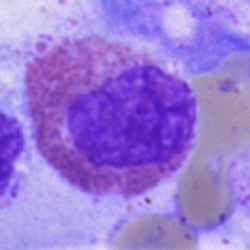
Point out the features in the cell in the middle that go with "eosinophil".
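You are looking at an eosinophil. See how the nucleus lies off-centre, toward the right side of the cell, and how its dark purple chromatin has a clumped, mottled texture. To the left of the nucleus, the abundant cytoplasm forms a broad band.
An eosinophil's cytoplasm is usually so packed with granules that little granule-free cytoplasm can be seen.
This cell's cytoplasm is likewise packed with numerous reddish-pink granules, so that part fits well.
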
